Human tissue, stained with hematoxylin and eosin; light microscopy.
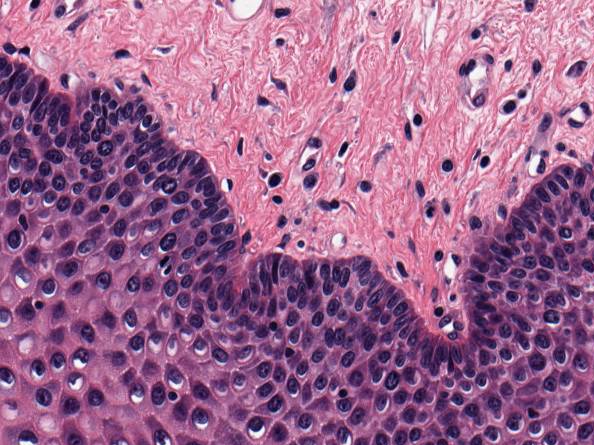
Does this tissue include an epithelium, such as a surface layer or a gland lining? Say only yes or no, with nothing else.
Yes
